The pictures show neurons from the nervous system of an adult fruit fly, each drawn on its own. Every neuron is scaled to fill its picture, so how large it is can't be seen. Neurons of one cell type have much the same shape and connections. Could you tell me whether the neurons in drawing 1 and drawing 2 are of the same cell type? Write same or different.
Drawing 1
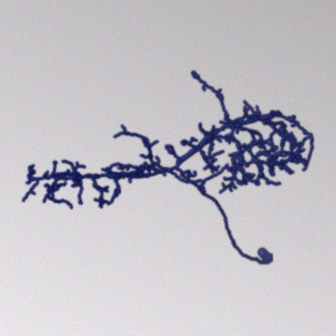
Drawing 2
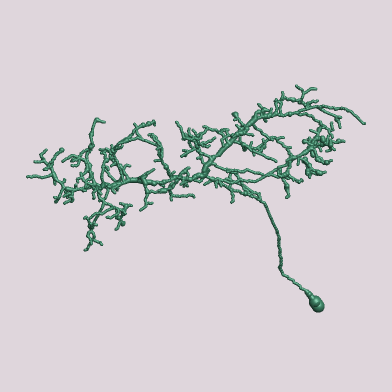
different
